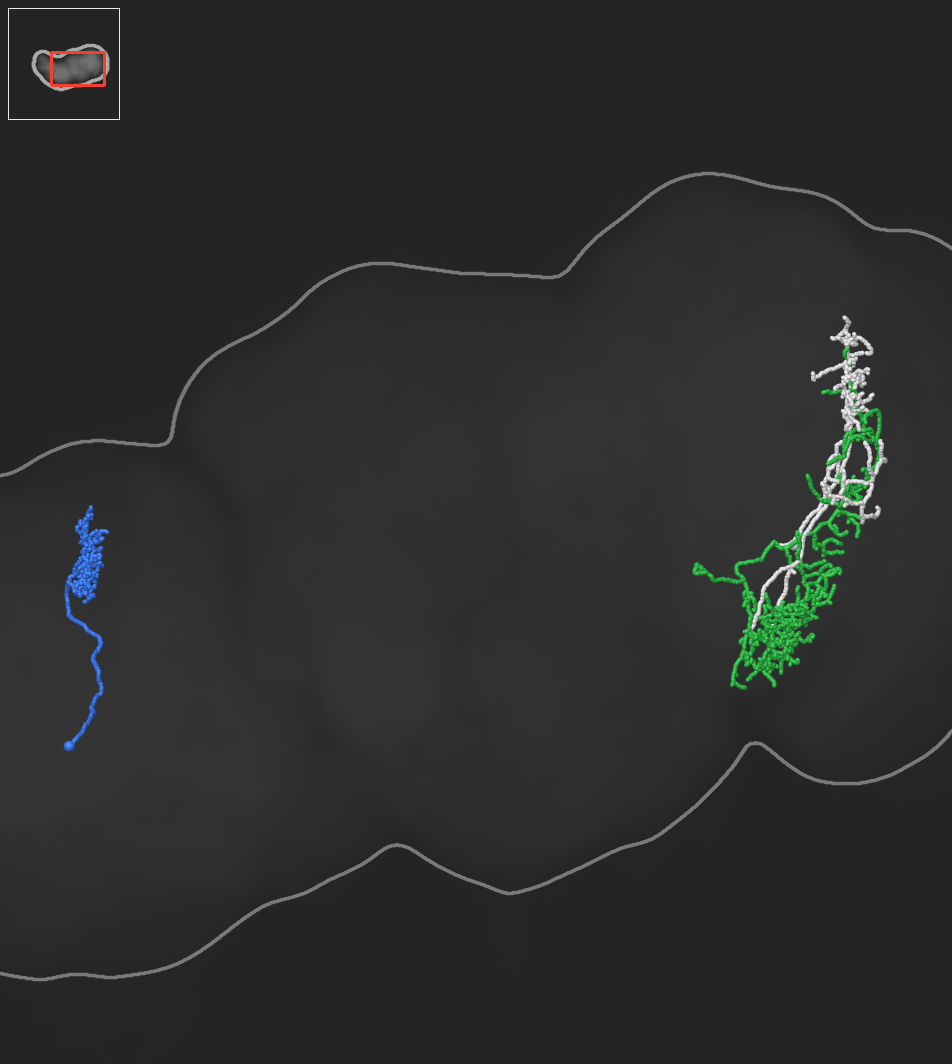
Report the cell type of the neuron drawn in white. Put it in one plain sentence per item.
The cell type is LPi4a.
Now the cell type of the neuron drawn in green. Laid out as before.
The cell type is LPi3b.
